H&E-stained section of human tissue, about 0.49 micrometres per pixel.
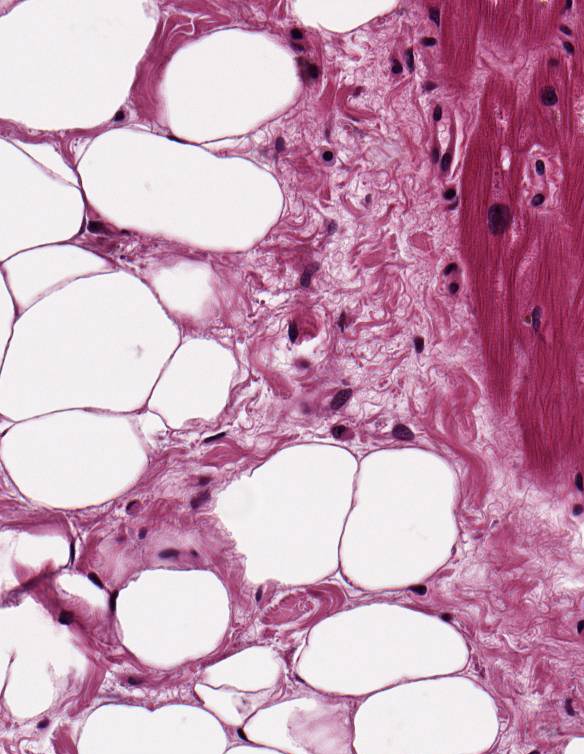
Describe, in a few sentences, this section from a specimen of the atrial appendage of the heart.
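A band of muscle fibres runs vertically down the upper right edge, staining deeper red than the surrounding collagen. Small, dark, oval to spindle-shaped nuclei are sparsely scattered through the connective tissue. The few visible adipocyte nuclei are flattened against the cell rims.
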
